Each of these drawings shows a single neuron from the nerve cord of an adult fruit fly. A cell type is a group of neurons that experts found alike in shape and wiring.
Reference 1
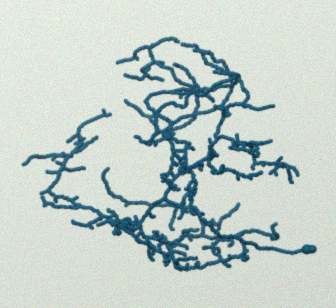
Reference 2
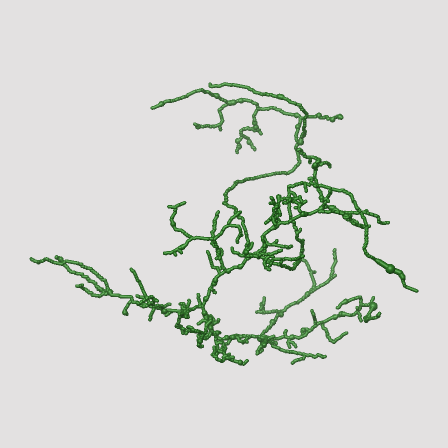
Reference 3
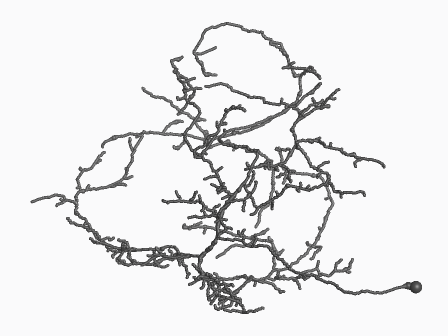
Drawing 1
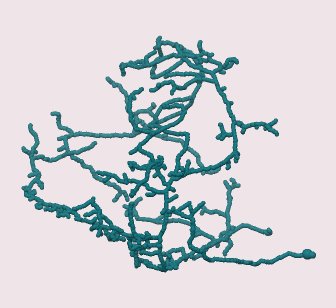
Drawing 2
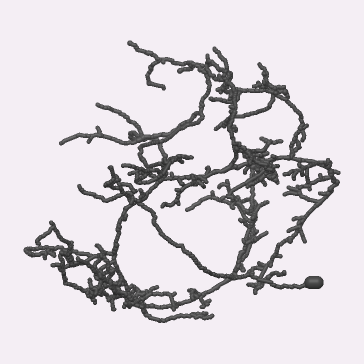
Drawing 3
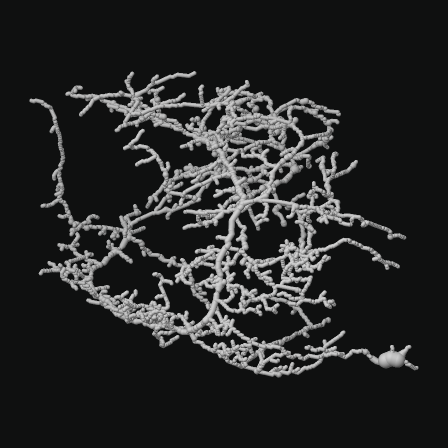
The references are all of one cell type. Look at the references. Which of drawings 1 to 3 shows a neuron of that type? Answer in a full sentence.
Drawing 1 is of the same cell type.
